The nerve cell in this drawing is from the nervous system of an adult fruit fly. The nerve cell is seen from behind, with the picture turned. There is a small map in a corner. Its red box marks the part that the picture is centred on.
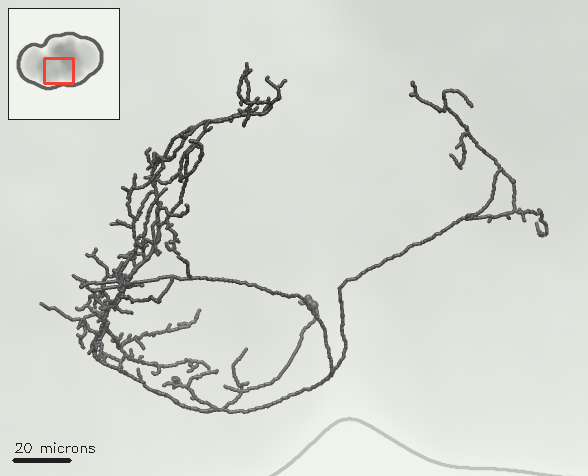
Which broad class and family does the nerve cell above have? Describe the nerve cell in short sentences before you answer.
By the scale bar it is about 180 microns wide in this view. Dozens of branch ends can be seen. It is a central-brain intrinsic neuron. Its family is hemilineage SMPad1.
